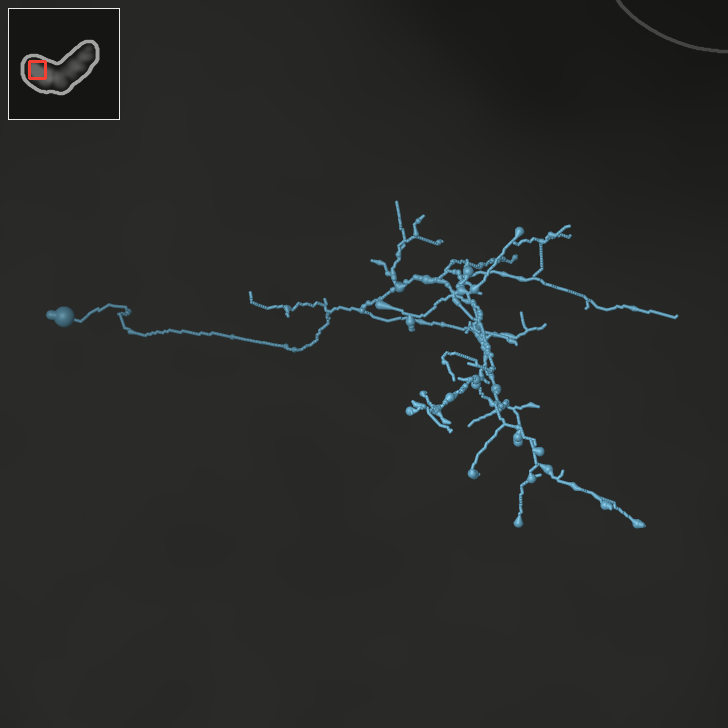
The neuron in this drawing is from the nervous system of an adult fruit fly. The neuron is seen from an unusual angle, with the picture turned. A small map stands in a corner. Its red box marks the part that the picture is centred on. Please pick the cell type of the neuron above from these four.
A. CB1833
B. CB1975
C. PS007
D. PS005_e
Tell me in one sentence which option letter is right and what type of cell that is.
It is as PS005_e, option D, that the neuron is typed.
